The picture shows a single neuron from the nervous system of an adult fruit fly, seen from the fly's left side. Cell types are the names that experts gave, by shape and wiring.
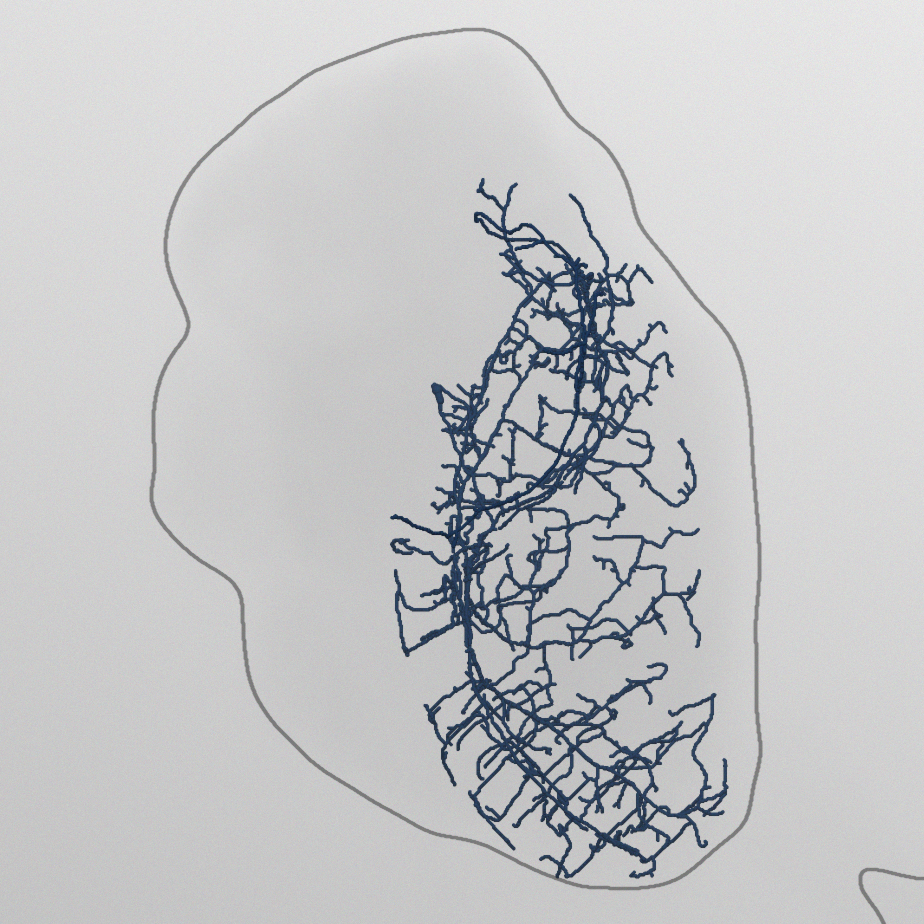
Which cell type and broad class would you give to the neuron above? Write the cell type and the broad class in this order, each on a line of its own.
aMe12
visual projection neuron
